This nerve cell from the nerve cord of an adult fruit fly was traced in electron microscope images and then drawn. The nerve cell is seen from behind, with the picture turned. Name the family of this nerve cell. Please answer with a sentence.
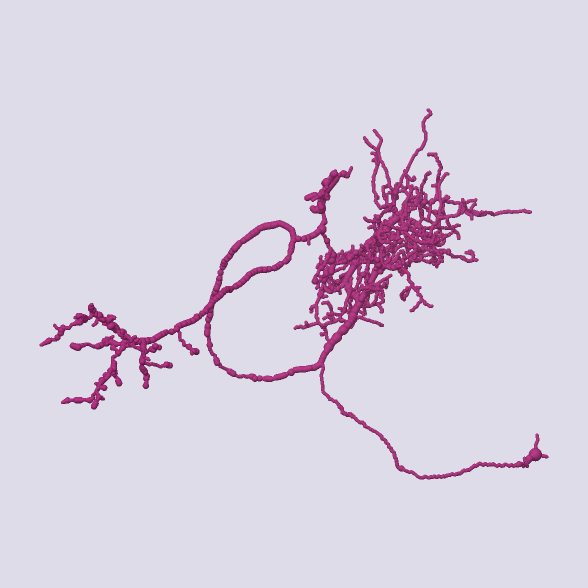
The family is hemilineage 06B.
